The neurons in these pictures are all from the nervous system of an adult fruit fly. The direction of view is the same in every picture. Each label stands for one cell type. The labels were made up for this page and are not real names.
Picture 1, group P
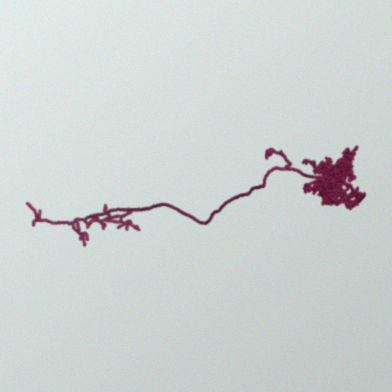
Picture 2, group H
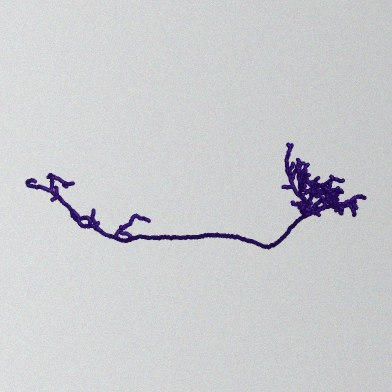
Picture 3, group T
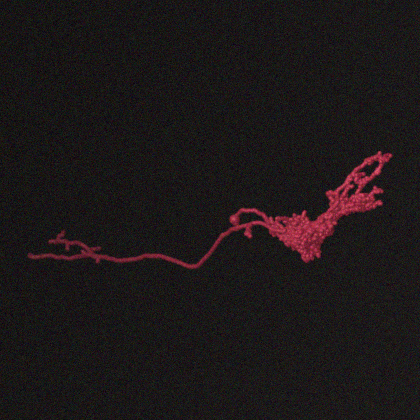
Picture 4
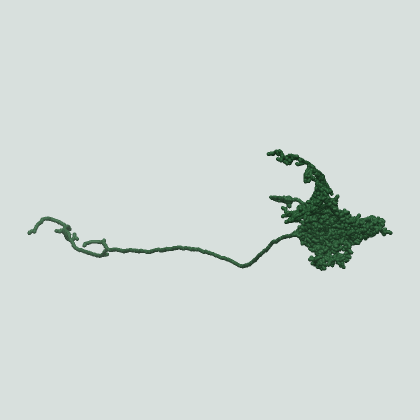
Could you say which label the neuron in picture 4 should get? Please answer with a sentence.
It belongs to group T.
